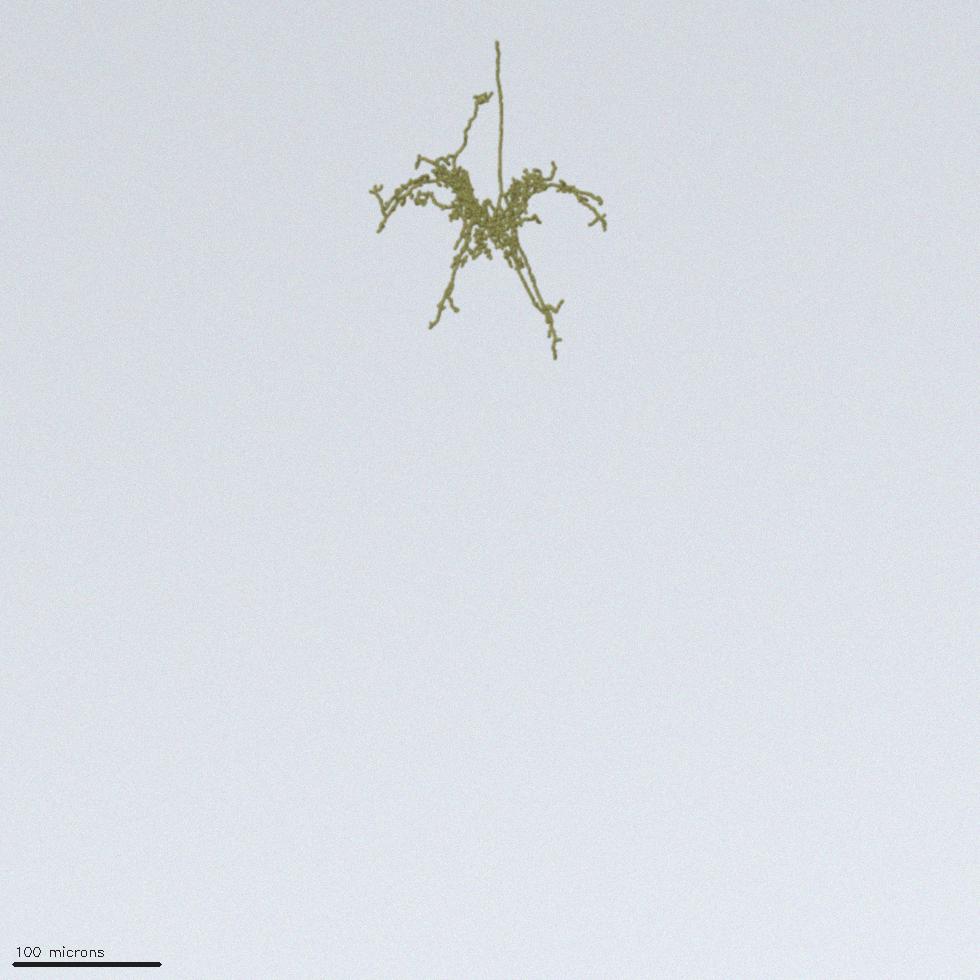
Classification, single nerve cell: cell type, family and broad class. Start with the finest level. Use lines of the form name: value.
cell type: AN08B043
family: hemilineage 08B
broad class: ascending neuron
